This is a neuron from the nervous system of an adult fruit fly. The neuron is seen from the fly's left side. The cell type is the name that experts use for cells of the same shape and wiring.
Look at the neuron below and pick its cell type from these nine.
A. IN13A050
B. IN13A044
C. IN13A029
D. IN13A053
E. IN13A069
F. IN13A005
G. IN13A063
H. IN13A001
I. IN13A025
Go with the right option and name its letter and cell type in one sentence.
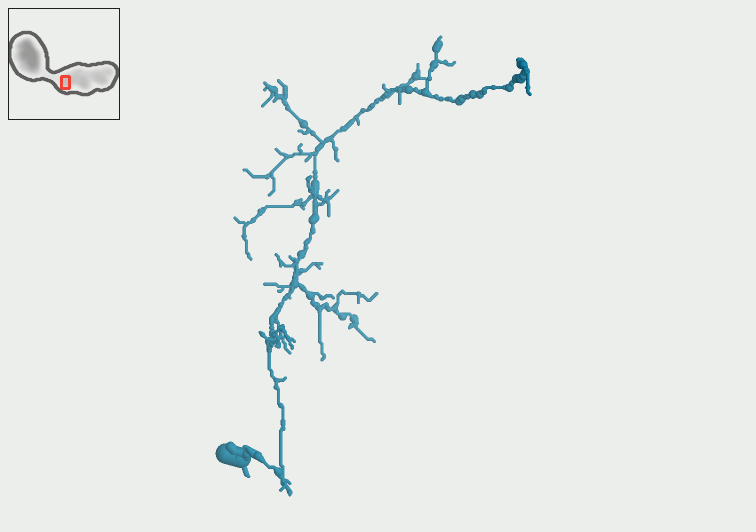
Option G states the cell type of the neuron, which is IN13A063.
